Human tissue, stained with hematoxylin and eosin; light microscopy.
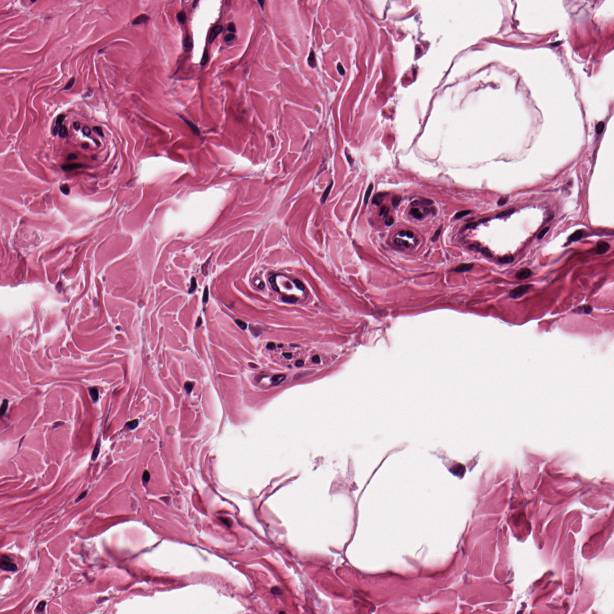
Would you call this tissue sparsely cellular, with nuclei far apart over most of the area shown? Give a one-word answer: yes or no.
Yes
